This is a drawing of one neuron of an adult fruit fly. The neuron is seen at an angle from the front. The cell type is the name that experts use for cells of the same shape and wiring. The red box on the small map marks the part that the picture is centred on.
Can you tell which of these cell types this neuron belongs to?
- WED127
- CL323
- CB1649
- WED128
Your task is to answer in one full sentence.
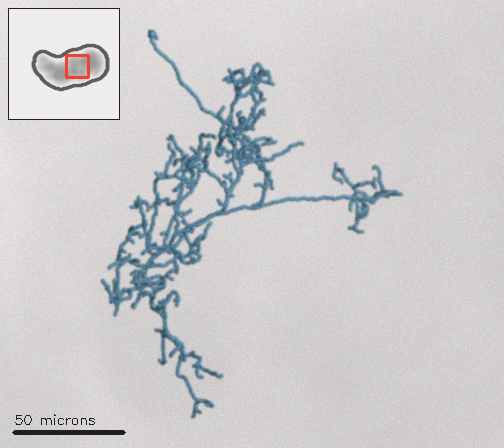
On the level of cell type, this neuron is CL323.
